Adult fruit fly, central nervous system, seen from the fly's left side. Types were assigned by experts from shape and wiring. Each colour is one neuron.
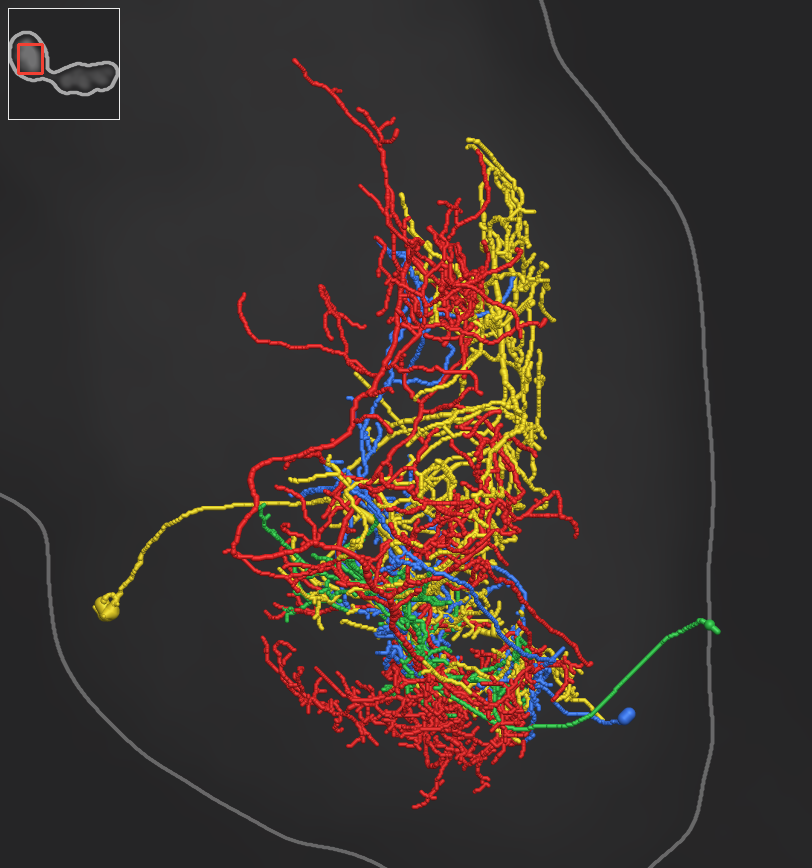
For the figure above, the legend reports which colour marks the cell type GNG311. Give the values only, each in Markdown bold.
**yellow**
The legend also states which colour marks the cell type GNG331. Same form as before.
**blue**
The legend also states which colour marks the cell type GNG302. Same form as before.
**red**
